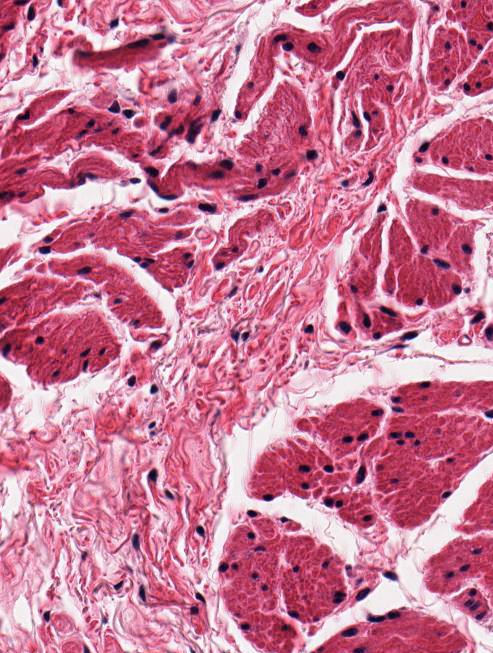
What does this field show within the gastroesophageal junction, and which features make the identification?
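Smooth muscle. Deep-pink bundles occupy the right side and upper left, divided by a diagonal band of loose connective tissue through the centre-left. Lower right: bundles cut across, small dark nuclei scattered through each whole face. Upper left: bundles cut lengthwise or obliquely, nuclei elongated along the fibres. Cytoplasm uniformly deep pink, without cross-striations.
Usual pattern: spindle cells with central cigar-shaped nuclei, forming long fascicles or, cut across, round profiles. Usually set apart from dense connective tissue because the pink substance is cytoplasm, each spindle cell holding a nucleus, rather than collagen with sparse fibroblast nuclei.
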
